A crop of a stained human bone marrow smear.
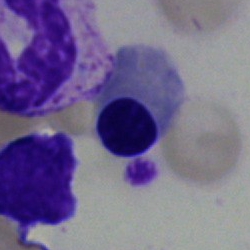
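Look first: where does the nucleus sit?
Off-centre, toward the lower left of the cell.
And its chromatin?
Dark and densely condensed.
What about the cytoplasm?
Plentiful, and a pale greyish-blue.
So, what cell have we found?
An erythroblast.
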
